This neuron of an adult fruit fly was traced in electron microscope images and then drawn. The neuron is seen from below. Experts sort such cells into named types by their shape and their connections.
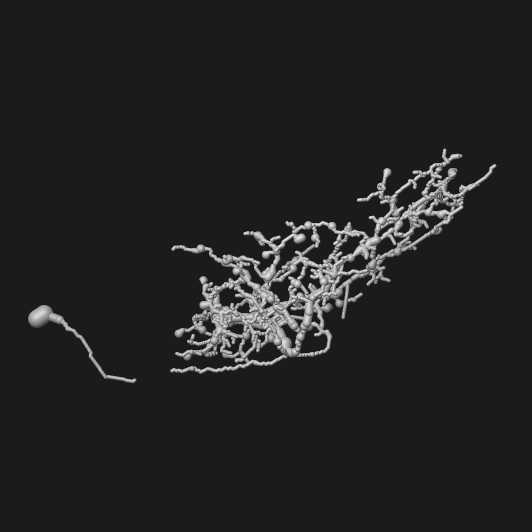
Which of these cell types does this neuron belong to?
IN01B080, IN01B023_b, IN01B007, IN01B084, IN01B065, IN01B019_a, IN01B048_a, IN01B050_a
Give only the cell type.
IN01B023_b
